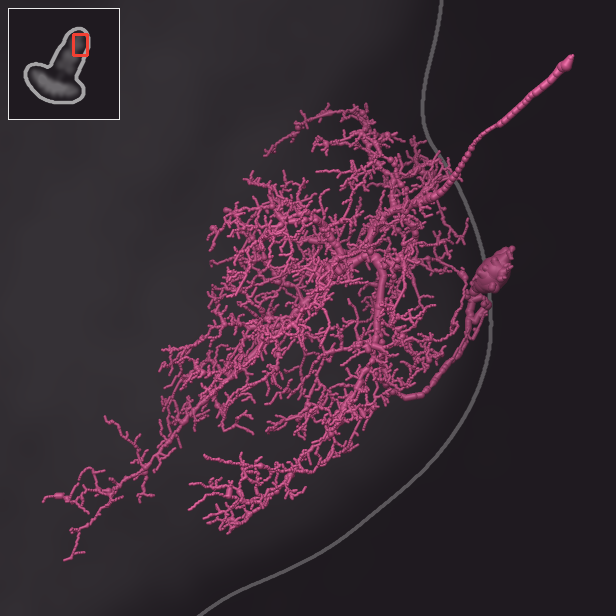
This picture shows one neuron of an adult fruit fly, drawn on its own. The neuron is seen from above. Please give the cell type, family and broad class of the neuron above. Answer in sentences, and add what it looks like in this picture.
The cell type is MNhl02. Its family is MNhl. It is a motor neuron of the nerve cord. More than a hundred branch ends can be seen. In this view it is about as wide as it is tall.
